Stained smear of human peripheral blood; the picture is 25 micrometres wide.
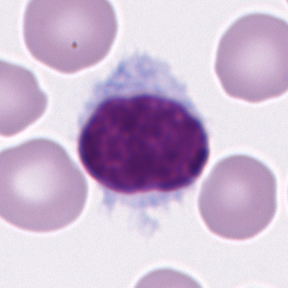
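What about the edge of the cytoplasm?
Ragged, with fine hair-like projections.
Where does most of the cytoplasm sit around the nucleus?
Above and below it, more than at its left and right sides.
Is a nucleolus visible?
No, none can be seen, and the cytoplasm has no granules either.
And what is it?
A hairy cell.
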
